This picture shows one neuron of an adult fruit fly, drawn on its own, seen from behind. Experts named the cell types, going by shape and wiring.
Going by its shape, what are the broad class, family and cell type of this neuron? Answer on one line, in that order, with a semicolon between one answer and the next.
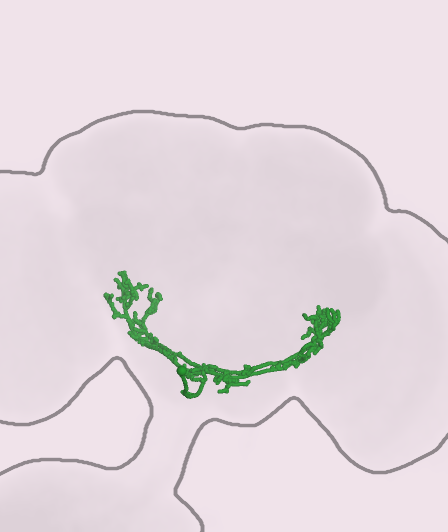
central-brain intrinsic neuron; hemilineage LB0; SAD099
